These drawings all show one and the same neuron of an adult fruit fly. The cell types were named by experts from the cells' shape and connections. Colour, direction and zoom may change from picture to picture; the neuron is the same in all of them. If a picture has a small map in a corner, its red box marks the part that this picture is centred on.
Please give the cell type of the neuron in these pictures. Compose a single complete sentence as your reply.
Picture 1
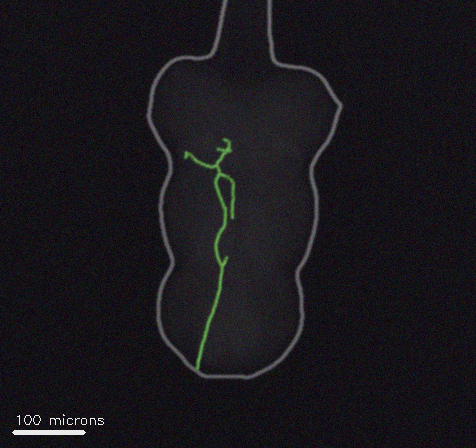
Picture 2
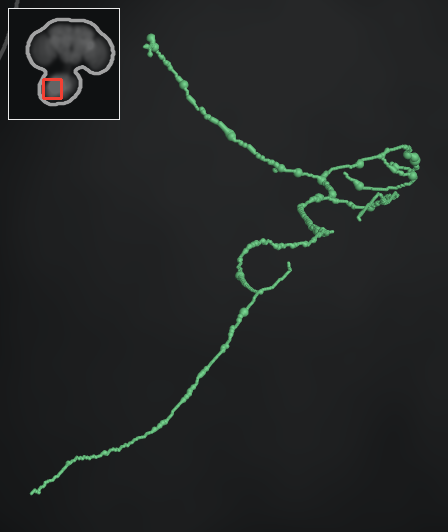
What this neuron is, by cell type, is SNpp42.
